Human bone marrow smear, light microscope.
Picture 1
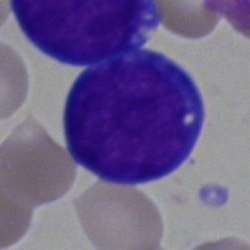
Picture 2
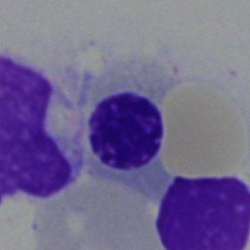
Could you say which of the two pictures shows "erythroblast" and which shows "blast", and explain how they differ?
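The blast is in picture 1, and the erythroblast in picture 2. Begin with the chromatin: in picture 1 it is finely textured and evenly stained deep purple-blue, with no coarse clumps, whereas in picture 2 it is dense and dark purple with small paler patches. In picture 2, no nucleolus can be seen in the nucleus. The cell in picture 1 is round with a smooth outline, its nucleus filling nearly the whole cell and leaving almost no visible cytoplasm, and no granules can be seen in it. Against the right side of the cell in picture 2 lies a pale round red cell. Bear in mind that picture 2 is slightly blurred.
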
